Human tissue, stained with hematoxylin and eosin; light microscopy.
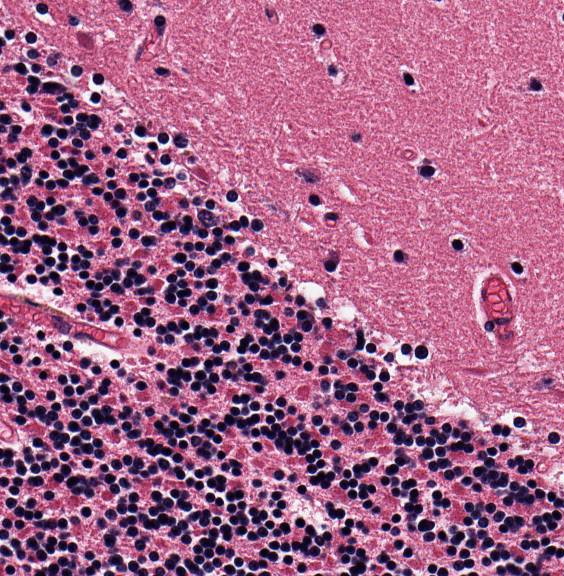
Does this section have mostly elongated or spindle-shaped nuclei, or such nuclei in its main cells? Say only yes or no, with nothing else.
No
